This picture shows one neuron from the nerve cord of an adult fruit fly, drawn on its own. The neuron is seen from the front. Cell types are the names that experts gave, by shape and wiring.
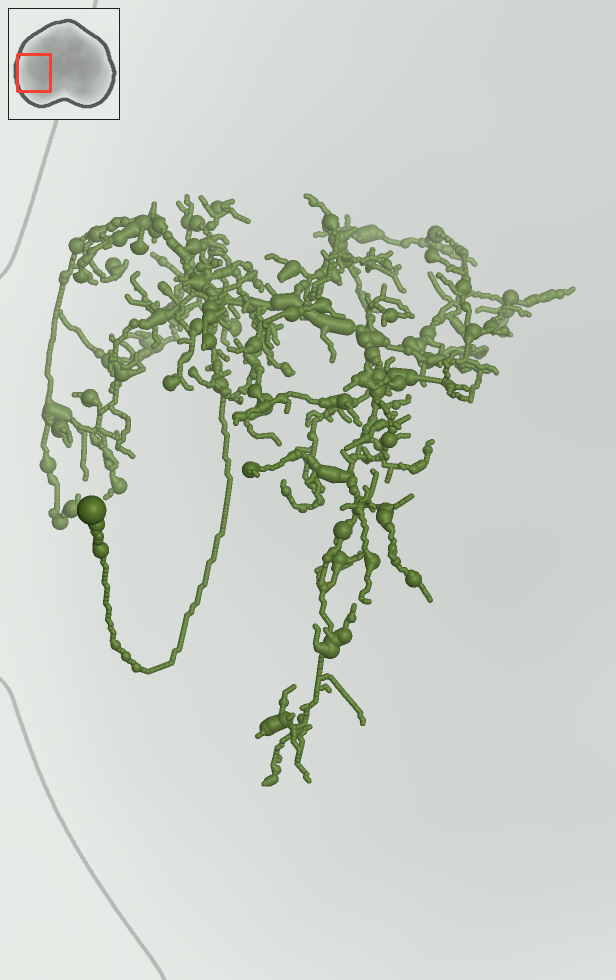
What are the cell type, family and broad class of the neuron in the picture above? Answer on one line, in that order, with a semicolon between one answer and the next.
IN08A032; hemilineage 08A; nerve-cord intrinsic neuron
